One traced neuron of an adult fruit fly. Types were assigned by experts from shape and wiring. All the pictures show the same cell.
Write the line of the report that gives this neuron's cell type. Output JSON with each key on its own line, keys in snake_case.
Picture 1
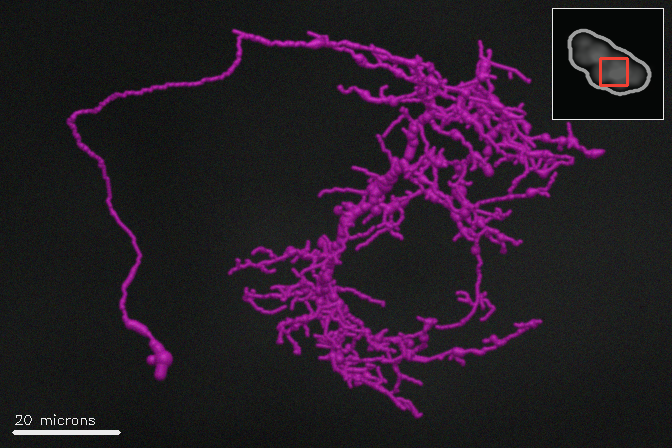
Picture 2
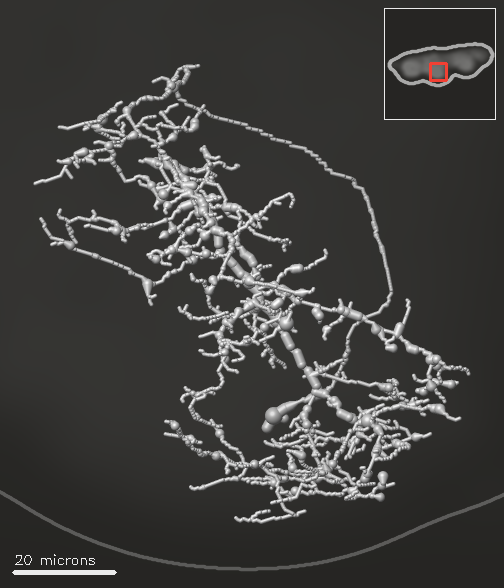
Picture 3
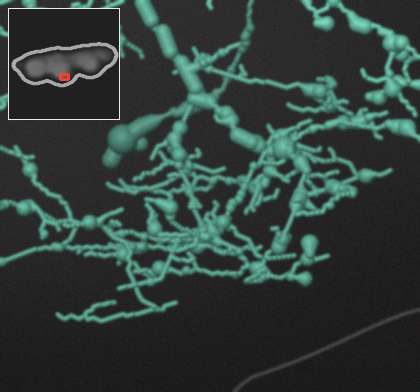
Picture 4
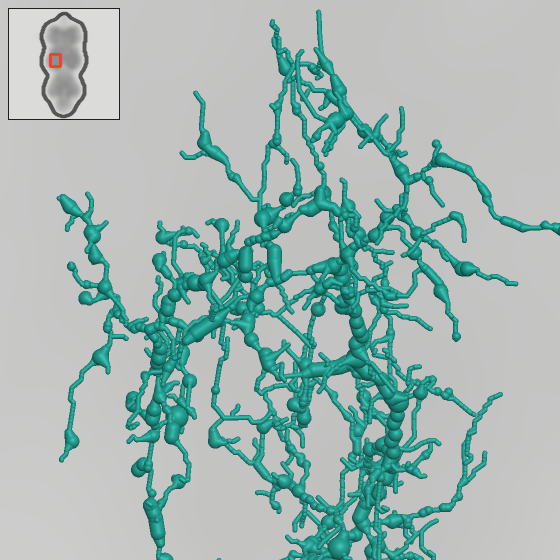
{
 "cell_type": "IN12B025"
}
